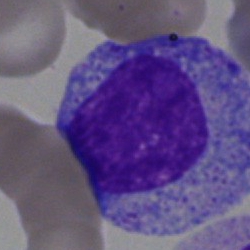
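Promyelocyte, the cell in the middle of a stained human bone marrow smear. The nucleus is off-centre toward the left, leaving a wider rim of cytoplasm on the right. Its chromatin is dark purple, with a fine, evenly mottled texture rather than coarse clumps. The plentiful cytoplasm is pale blue-lilac, with many small purple granules scattered throughout.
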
